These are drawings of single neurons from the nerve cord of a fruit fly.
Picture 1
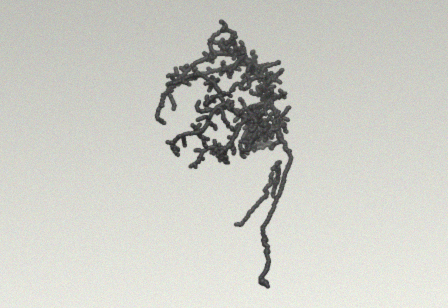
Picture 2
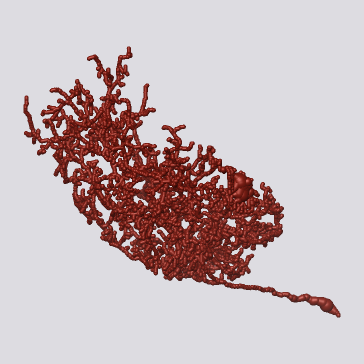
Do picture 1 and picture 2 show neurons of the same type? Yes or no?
yes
